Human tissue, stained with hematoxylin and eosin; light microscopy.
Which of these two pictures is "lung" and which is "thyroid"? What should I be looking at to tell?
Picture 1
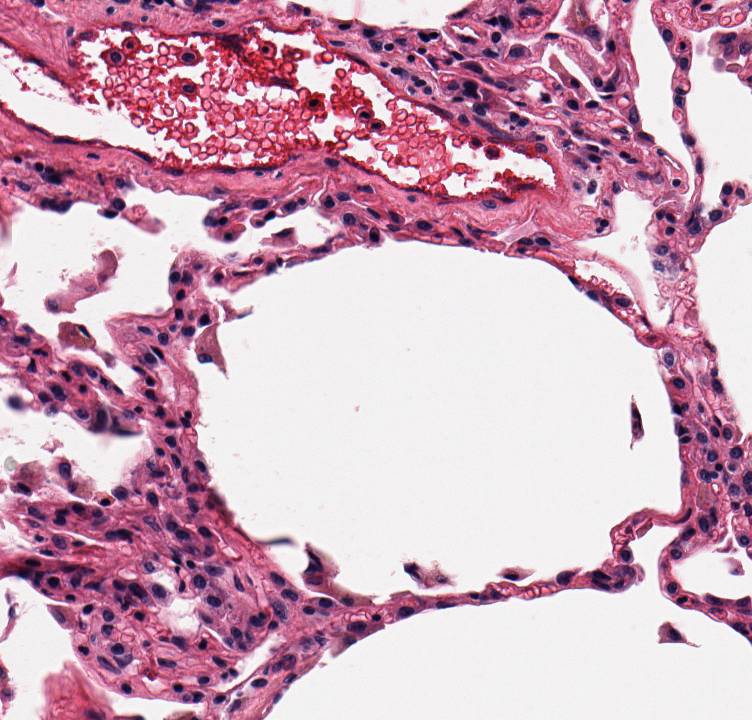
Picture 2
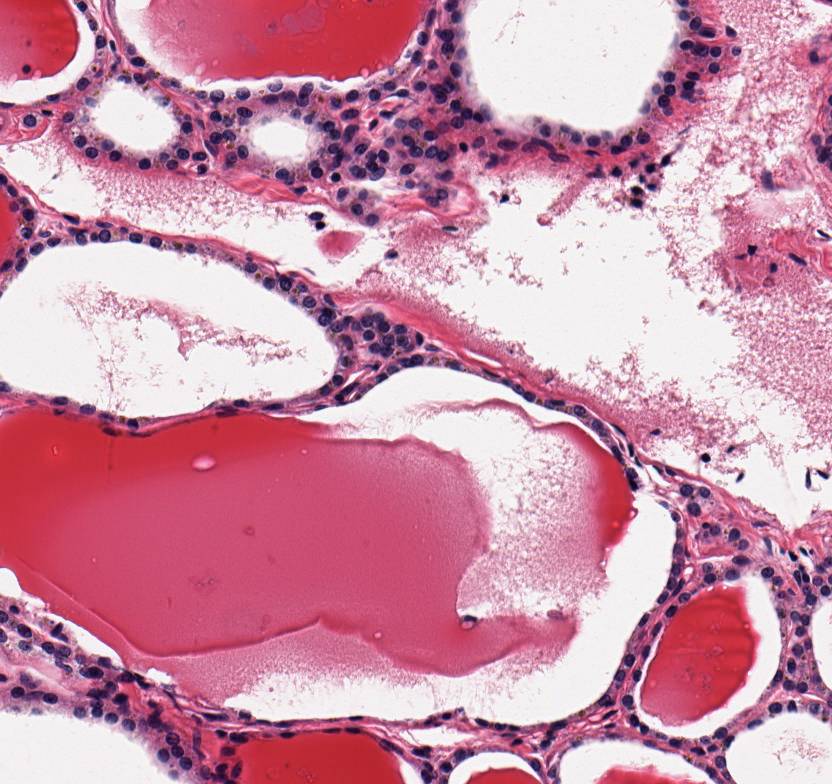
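That's lung in picture 1; picture 2 is thyroid. The lung has a large empty rounded space in the centre and, along the right edge, several smaller empty spaces divided by thin walls. At the lower left its walls are thickened and crowded with cells bearing dark oval nuclei. The thyroid is closely packed rounded to oval follicles of widely varying size, the largest, in the lower left and centre, filled mostly with deep pink colloid.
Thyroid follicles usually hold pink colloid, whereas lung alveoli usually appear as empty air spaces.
Each follicle is lined by a single layer of flattened to low cuboidal cells with small round dark nuclei.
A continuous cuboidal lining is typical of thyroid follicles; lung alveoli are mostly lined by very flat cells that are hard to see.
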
